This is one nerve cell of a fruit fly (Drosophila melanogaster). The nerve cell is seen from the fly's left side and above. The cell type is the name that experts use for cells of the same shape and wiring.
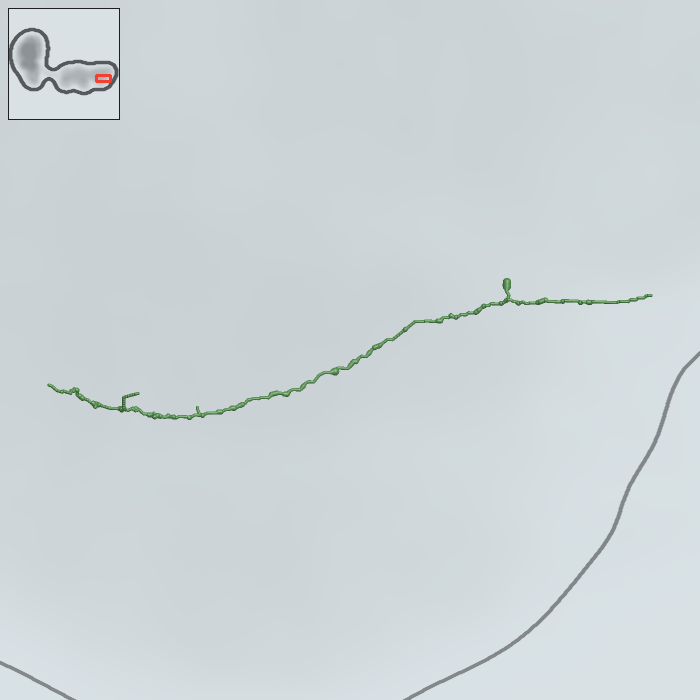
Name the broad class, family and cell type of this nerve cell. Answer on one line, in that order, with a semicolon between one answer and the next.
sensory neuron entering the nerve cord; class mechanosensory tactile; SNta31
